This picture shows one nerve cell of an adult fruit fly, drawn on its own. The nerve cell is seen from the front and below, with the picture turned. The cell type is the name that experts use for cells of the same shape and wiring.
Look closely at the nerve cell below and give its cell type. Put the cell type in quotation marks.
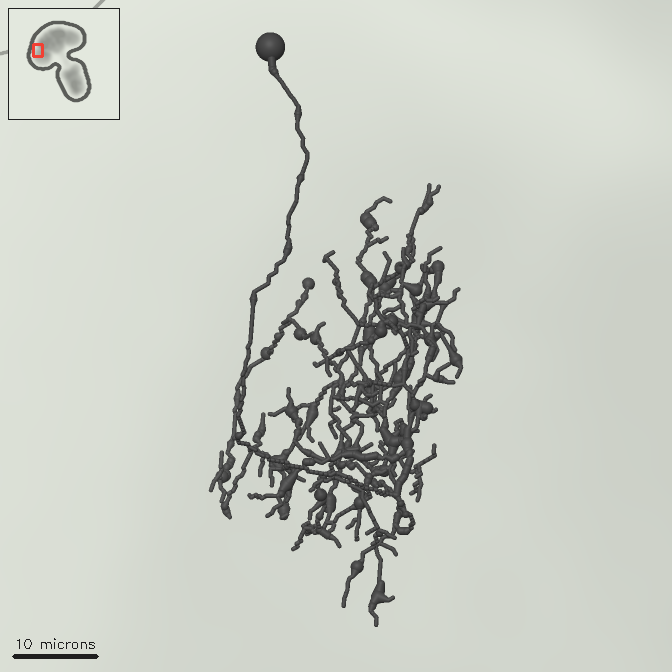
"Cm8"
